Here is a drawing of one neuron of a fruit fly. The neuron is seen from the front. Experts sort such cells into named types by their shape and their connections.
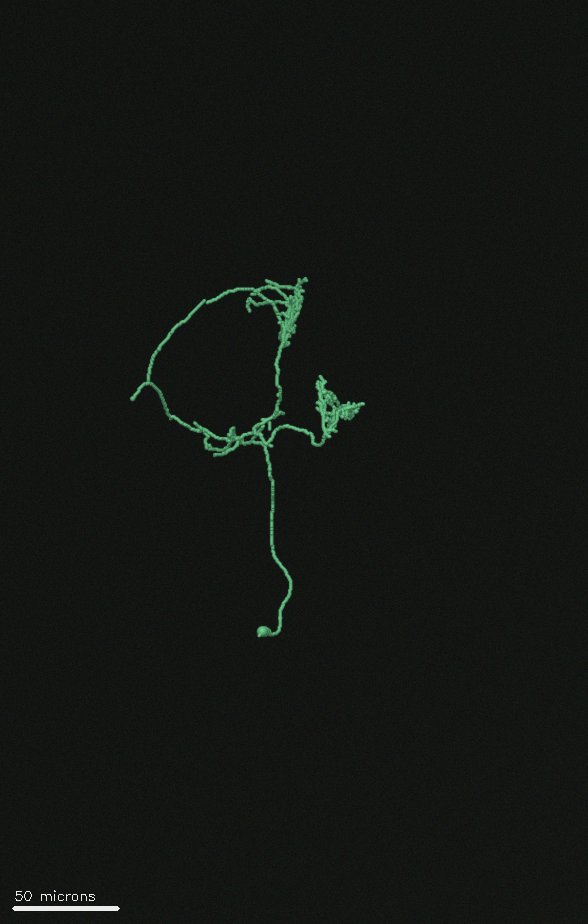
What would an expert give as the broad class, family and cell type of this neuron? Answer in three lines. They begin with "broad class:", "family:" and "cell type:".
broad class: nerve-cord intrinsic neuron
family: hemilineage 06B
cell type: IN06B062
